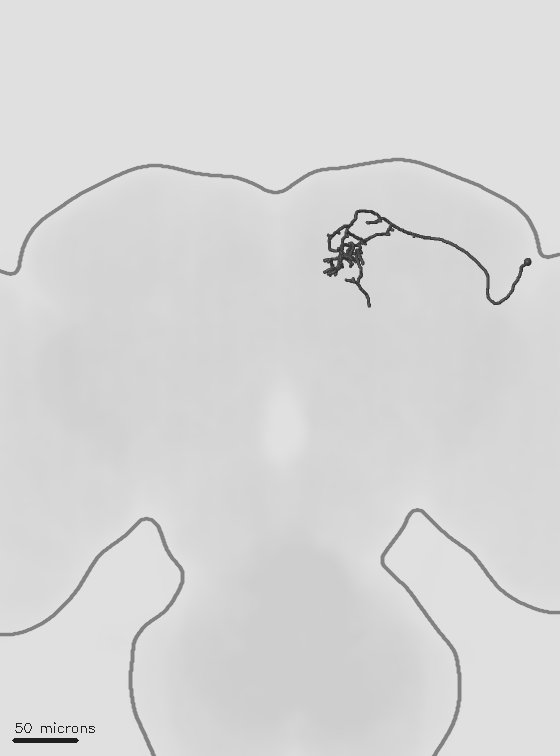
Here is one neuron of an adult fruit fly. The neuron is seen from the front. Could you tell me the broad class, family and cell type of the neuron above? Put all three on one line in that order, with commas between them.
central-brain intrinsic neuron, hemilineage SIPa1_ventral, CB2230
